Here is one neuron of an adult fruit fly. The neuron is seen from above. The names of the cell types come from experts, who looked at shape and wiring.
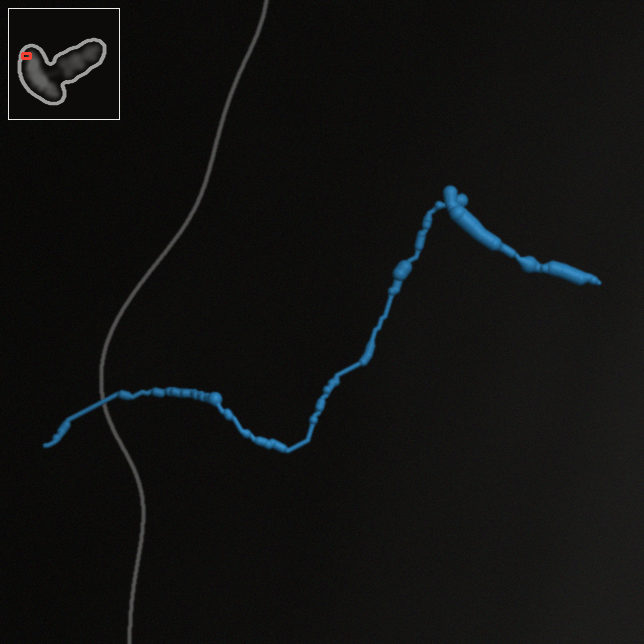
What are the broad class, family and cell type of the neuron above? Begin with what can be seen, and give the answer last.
It is in the brain and does not reach the nerve cord. No cell body is drawn. There are a dozen or fewer branch ends. Its broad class is photoreceptor or other optic-lobe sensory neuron. Its family is called class visual. It is of cell type R8y.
